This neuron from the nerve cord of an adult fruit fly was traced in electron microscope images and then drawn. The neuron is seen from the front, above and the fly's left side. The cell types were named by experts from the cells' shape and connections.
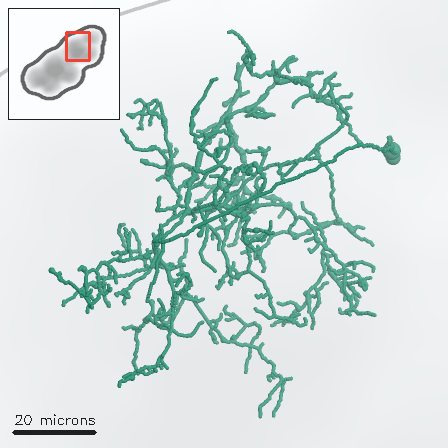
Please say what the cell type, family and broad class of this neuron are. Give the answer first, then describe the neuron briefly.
Its cell type is IN21A037. Its family is hemilineage 21A. It is a nerve-cord intrinsic neuron. From top to bottom in the picture it spans about 95 microns. More than a hundred branch ends can be seen.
